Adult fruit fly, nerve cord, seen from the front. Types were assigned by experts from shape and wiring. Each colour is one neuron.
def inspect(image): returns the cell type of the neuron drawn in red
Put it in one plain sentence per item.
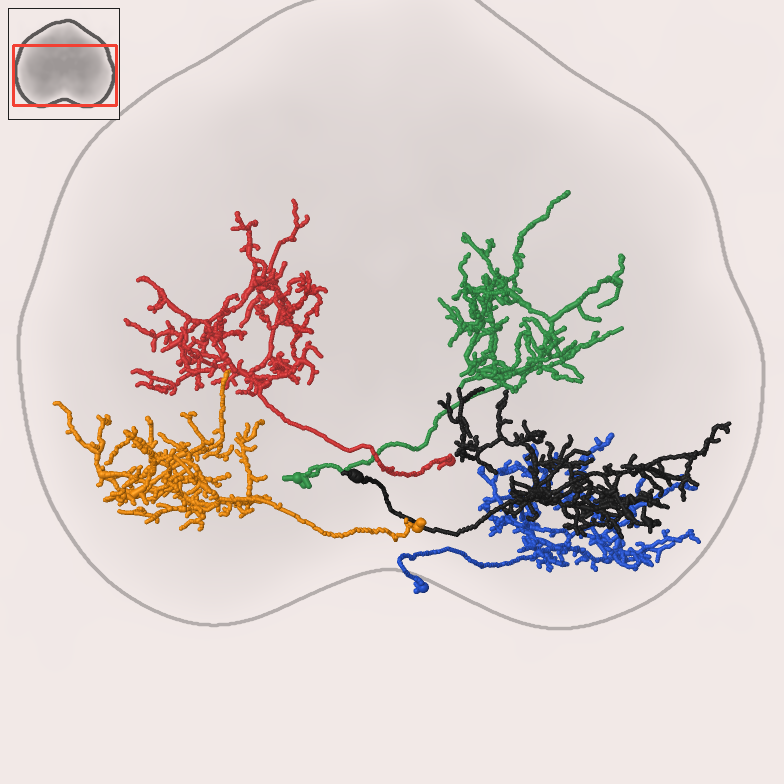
The cell type is IN13B062.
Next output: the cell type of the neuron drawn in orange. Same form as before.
The cell type is IN13B065.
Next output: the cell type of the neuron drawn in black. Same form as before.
The cell type is IN13B052.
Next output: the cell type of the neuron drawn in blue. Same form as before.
The cell type is IN13B057.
